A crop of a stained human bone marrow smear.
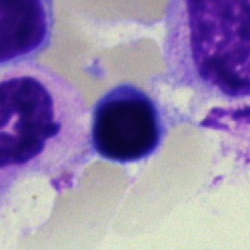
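Lymphocyte in the middle of this stained bone marrow smear: its outline is round and smooth, and its chromatin is dense, very dark purple and nearly uniform. Cytoplasm amounts to no more than a very thin rim around the nucleus, and no granules show anywhere in the cell.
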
